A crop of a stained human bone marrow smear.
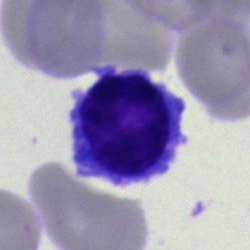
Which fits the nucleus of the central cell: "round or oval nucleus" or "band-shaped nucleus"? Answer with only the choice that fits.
Round or oval nucleus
